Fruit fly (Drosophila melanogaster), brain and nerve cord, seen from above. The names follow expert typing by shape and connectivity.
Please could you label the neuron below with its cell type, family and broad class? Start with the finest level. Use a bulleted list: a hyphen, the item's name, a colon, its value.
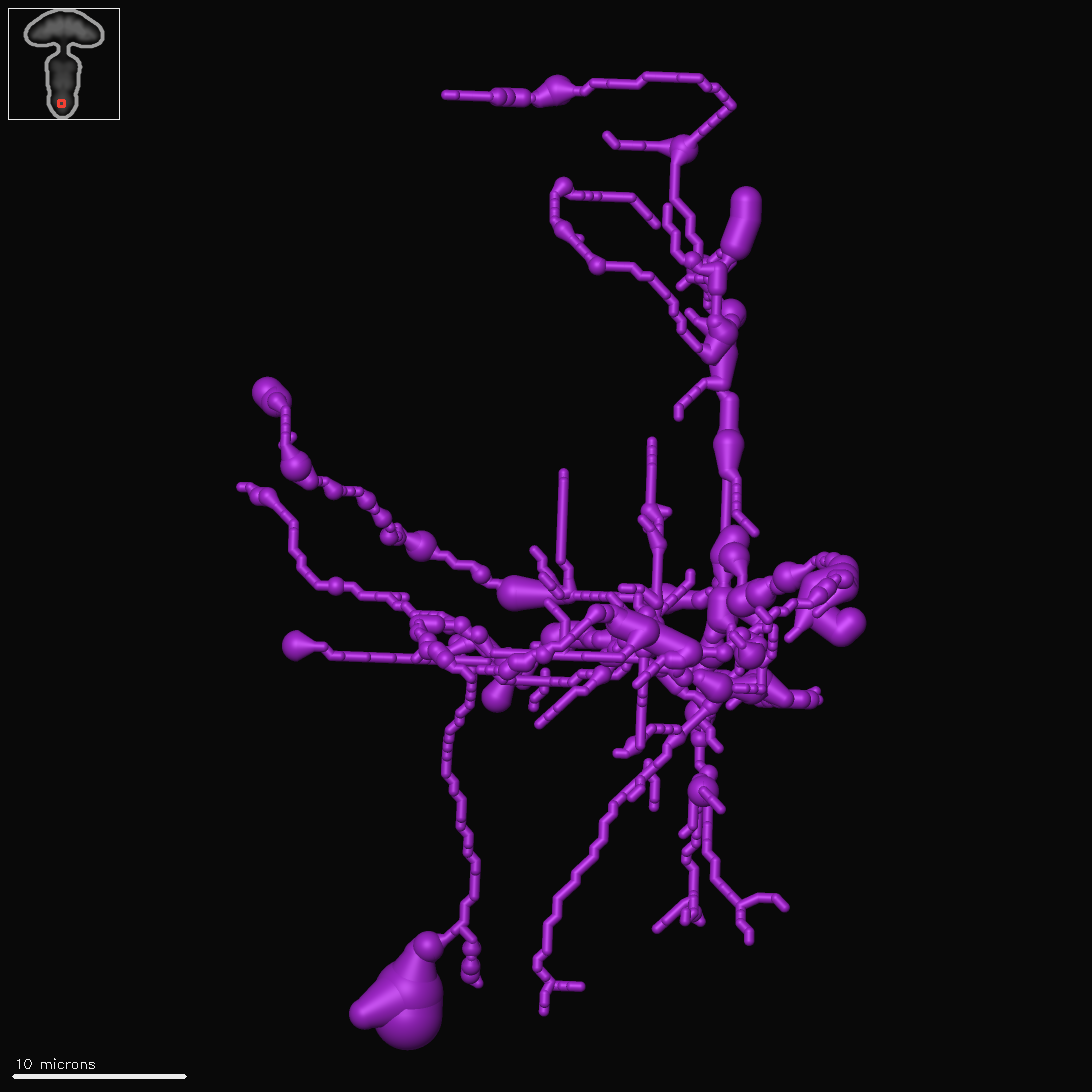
- cell type: IN02A054
- family: hemilineage 02A
- broad class: nerve-cord intrinsic neuron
